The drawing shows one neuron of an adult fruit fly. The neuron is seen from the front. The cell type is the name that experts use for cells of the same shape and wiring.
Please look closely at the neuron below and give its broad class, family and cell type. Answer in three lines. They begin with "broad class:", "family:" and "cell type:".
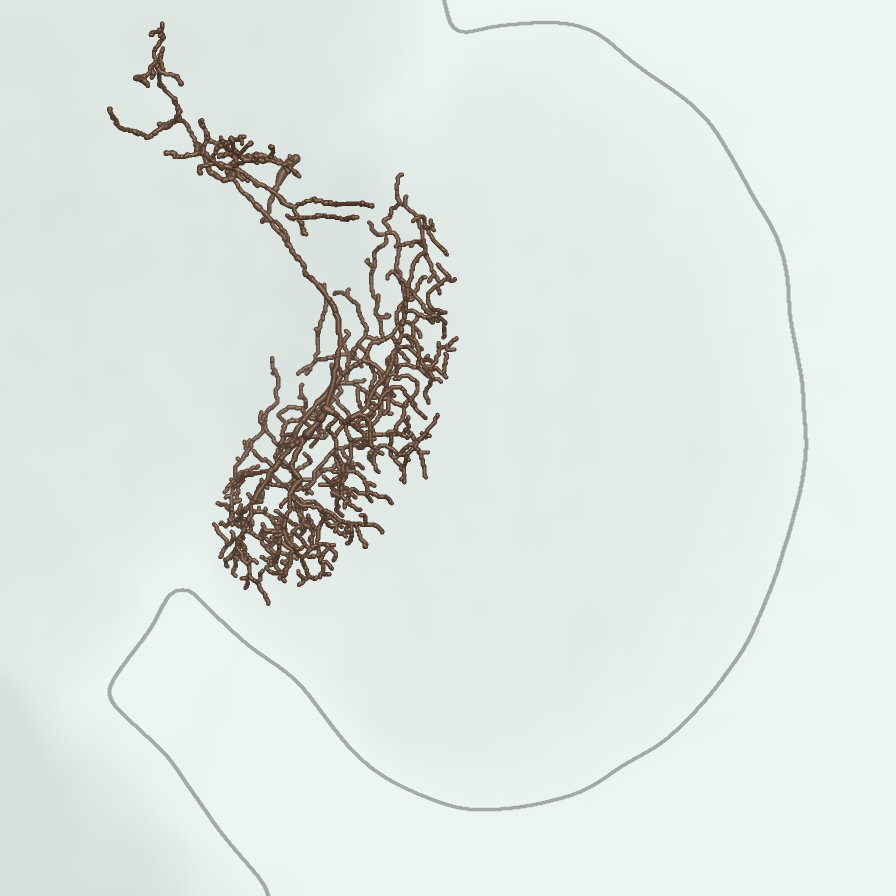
broad class: visual projection neuron
family: hemilineage VPNp&v1_posterior
cell type: LT67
